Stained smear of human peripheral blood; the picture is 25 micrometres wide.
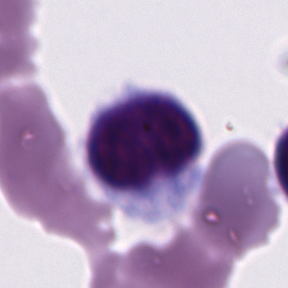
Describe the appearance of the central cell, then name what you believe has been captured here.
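A round to slightly oval nucleus fills most of the cell. The surrounding cytoplasm is pale blue and lacks coarse purple or orange granules. Along the upper edge of the cell runs a faint, fuzzy, irregular fringe. The central cell is a hairy cell.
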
